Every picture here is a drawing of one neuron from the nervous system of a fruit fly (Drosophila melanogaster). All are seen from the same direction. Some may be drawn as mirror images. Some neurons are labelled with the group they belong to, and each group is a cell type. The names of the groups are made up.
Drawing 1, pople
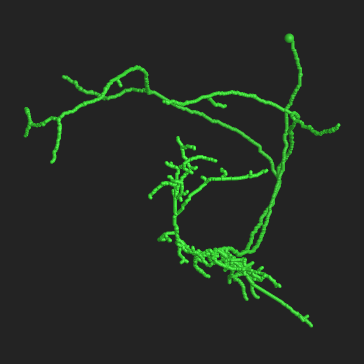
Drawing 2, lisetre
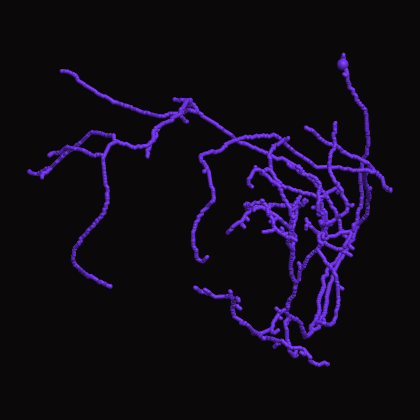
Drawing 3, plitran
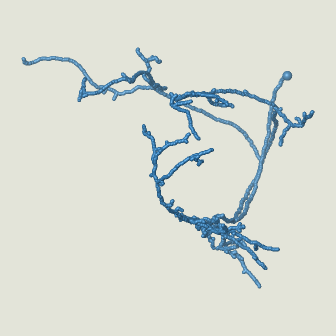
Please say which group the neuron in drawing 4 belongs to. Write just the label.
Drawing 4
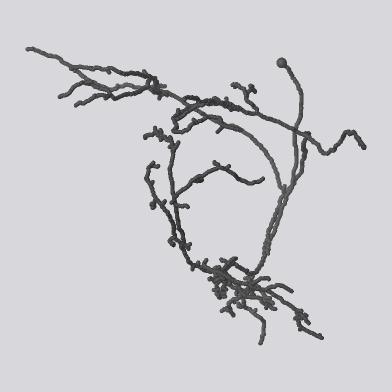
plitran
